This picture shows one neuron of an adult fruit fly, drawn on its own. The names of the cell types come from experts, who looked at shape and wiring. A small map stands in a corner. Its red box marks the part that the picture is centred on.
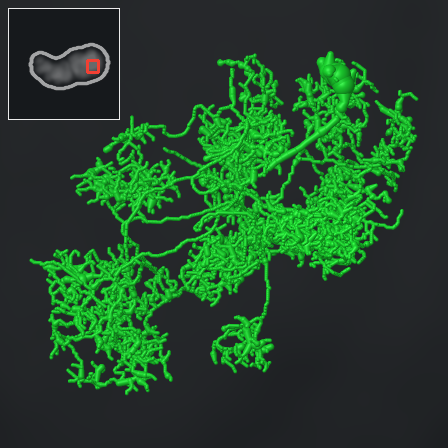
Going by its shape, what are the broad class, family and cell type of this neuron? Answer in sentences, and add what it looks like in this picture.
It is a central-brain intrinsic neuron. Its family is hemilineage ALl1_dorsal. It is of cell type lLN2P_a. Its cell body lies at the upper right of the picture. More than a hundred branch ends can be seen.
